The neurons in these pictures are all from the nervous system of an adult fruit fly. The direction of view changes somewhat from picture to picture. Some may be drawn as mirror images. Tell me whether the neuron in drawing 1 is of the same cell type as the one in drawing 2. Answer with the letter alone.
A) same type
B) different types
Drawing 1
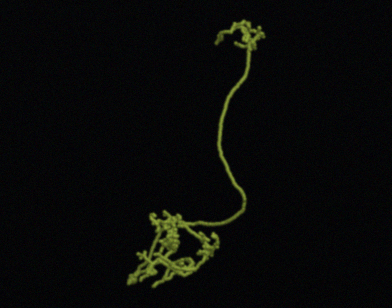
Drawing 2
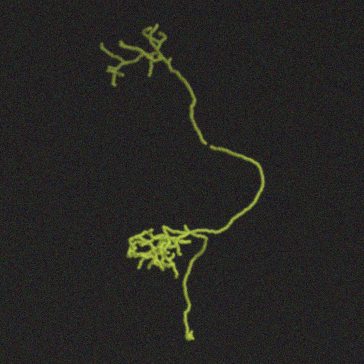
B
